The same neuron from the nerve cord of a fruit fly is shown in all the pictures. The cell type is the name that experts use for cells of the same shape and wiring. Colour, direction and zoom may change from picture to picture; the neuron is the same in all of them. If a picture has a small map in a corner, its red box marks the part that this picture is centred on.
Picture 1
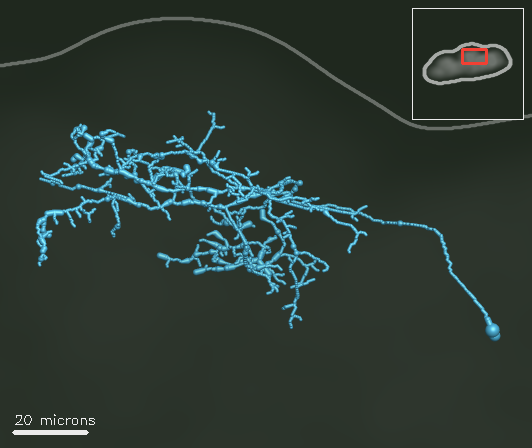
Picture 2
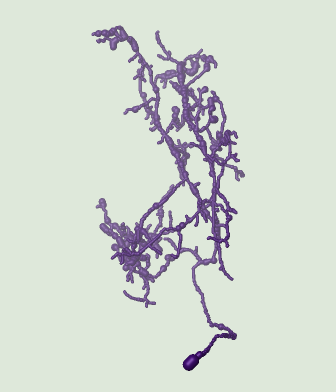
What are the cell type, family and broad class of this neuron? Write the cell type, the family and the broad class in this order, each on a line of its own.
IN09A026
hemilineage 09A
nerve-cord intrinsic neuron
